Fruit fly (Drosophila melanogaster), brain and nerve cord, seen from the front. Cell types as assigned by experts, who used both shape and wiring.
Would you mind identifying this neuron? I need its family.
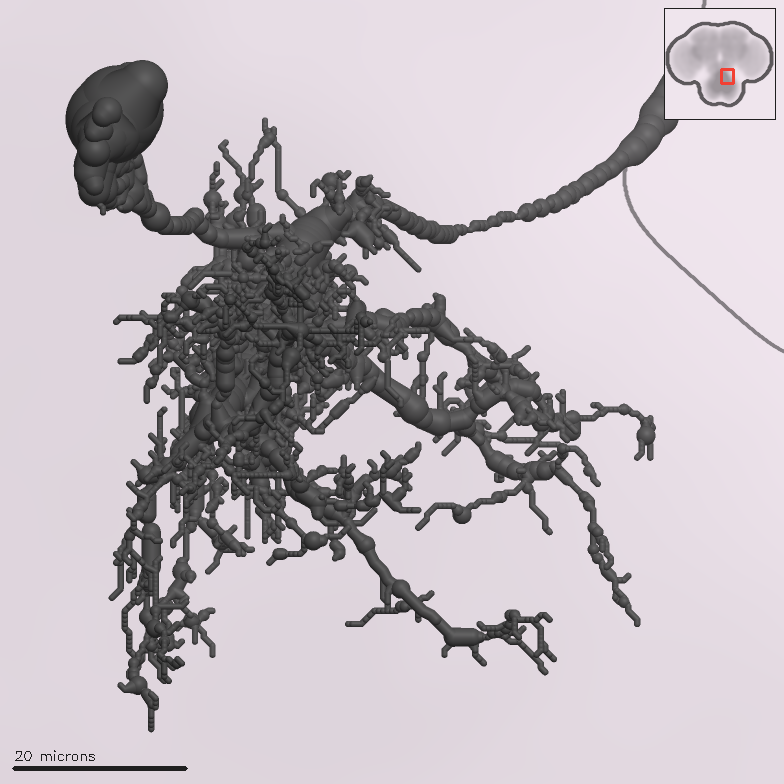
MNad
